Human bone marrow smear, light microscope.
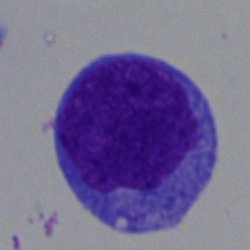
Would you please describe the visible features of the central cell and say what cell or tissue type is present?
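Looking at this cell, I see a round, smooth outline. The chromatin seems finely granular, and I can't find any coarse dark clumps. Nor do I see distinct granules in the cytoplasm. There is one small clear vacuole near the bottom edge of the cytoplasm. So this is a blast.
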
